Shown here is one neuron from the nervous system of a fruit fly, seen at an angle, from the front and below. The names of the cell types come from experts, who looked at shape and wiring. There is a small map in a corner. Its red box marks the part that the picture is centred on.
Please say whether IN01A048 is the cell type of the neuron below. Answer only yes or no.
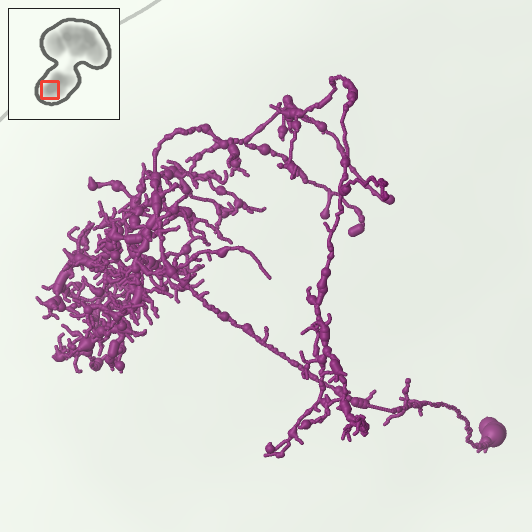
yes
